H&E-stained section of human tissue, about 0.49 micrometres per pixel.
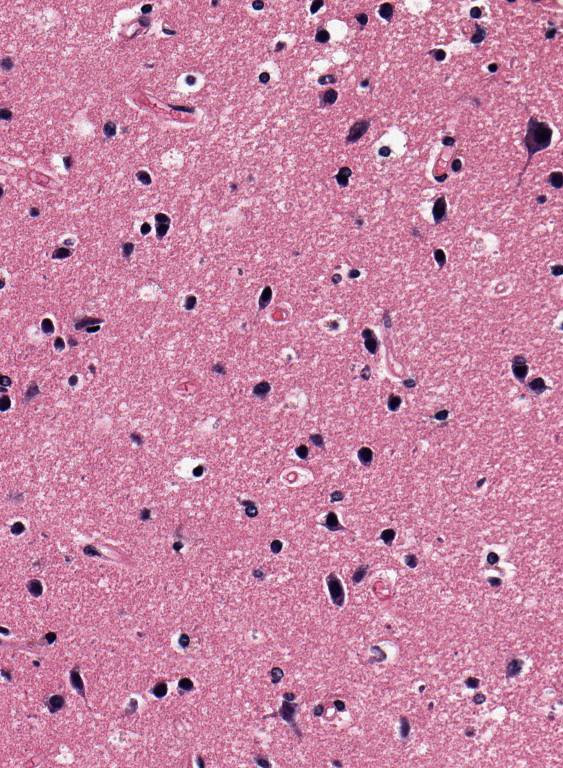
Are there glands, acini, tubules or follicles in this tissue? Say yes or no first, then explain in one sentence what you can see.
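No. No epithelium, glands or fat cells are present anywhere in the field.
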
